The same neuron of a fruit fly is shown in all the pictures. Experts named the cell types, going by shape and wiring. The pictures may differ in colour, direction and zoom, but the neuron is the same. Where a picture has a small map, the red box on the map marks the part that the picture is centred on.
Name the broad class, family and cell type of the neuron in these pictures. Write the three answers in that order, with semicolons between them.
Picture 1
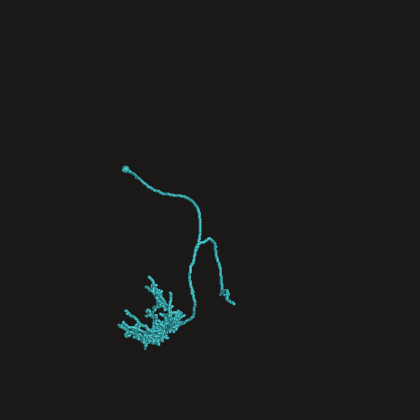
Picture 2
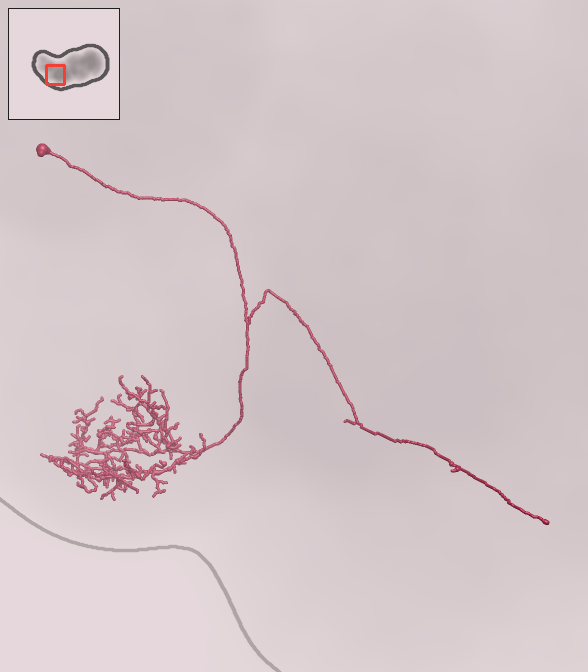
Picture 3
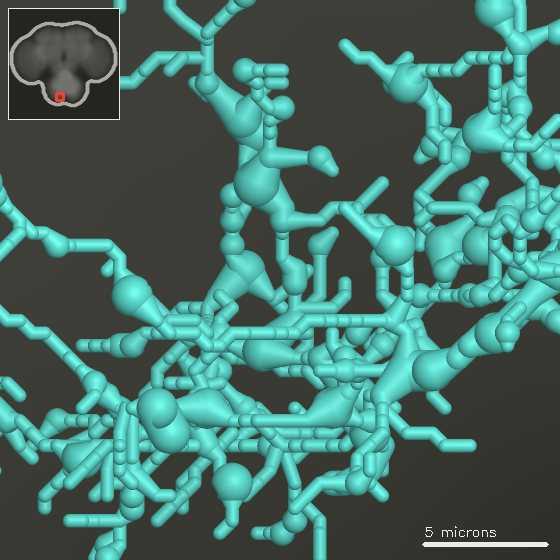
nerve-cord intrinsic neuron; hemilineage 23B; IN23B075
